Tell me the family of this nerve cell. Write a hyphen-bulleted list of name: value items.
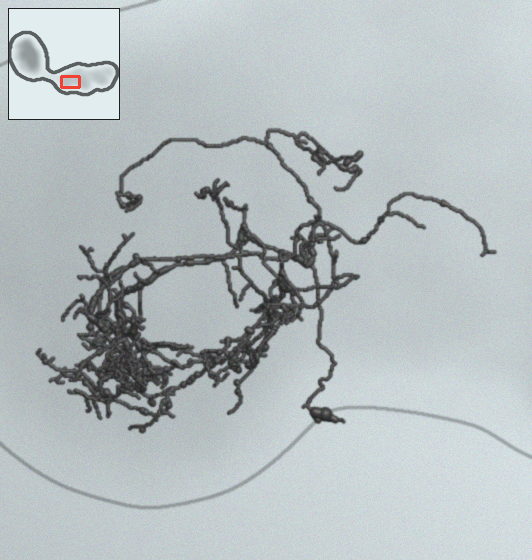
- family: hemilineage 00A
